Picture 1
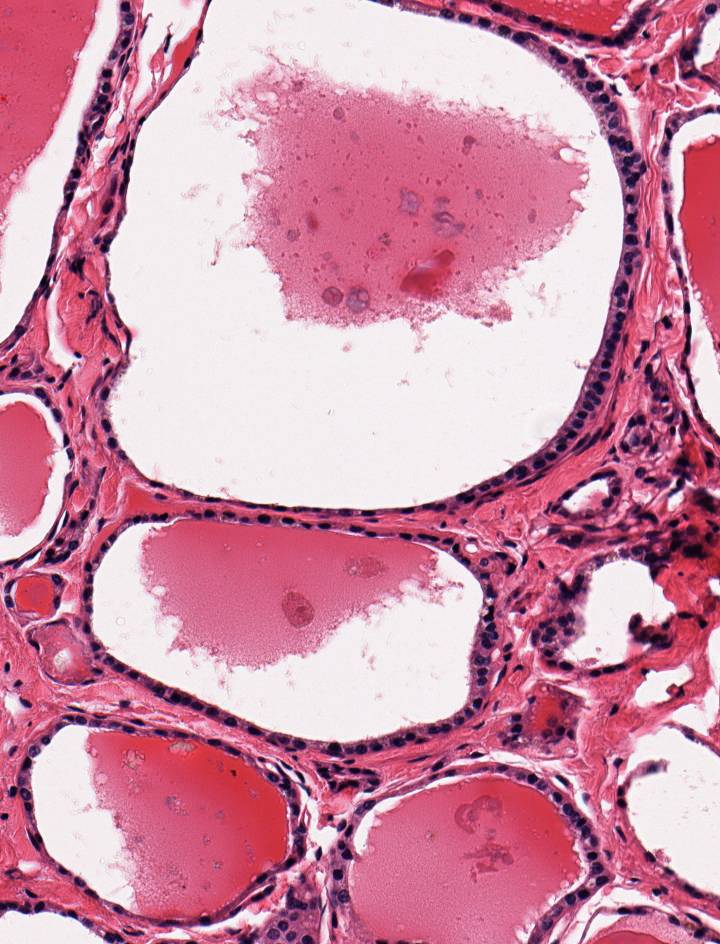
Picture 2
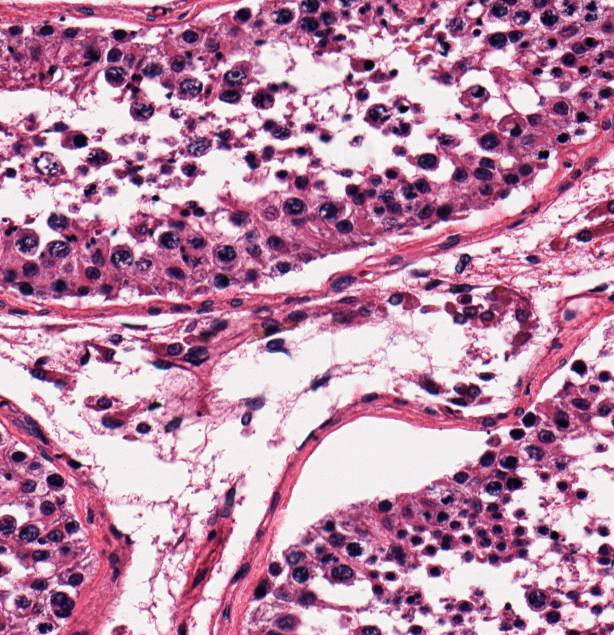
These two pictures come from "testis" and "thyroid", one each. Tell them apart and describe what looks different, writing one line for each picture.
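Picture 1 is from the thyroid. Each follicle is lined by a single layer of flattened to low cuboidal epithelial cells.
Picture 2 is from the testis. The tubules are lined by a stratified epithelium of many layers of rounded cells rather than a single layer.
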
